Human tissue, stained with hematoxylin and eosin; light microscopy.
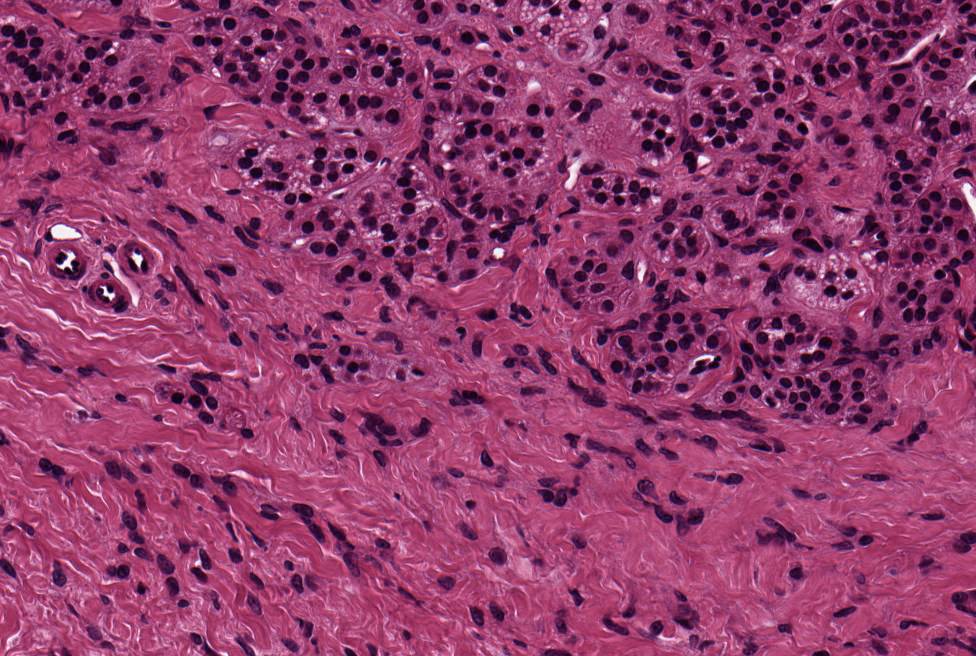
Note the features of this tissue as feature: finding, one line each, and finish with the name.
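Layout: closely packed cell clusters in upper half, fibrous stroma in lower half
Arrangement: rounded nests parted by thin pink fibrous strands
Nuclei: small, round, dark, fairly uniform
Cytoplasm: pale, finely vacuolated in some upper right nests
Name: adrenal gland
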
